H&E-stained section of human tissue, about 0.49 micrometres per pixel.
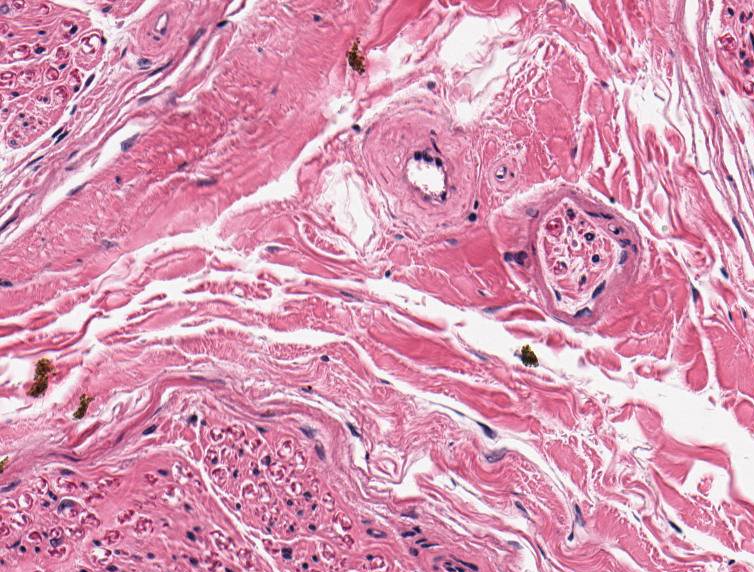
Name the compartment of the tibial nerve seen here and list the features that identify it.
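What you're looking at is epineurium. Notice the wavy, eosinophilic collagen bundles filling most of the field, running in varied directions, with only sparse, thin, elongated fibroblast nuclei between them.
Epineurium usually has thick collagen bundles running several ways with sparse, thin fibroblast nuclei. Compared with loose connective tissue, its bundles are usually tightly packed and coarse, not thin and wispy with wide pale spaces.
You'll also spot a few small clumps of brown-black granular pigment.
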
